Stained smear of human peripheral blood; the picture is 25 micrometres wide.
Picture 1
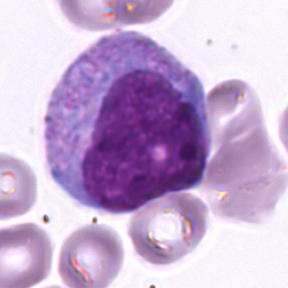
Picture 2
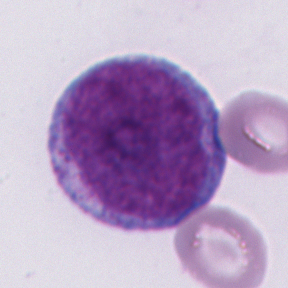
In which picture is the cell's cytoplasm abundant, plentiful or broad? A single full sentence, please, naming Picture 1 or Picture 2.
Plentiful cytoplasm is found in the cell of picture 1.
